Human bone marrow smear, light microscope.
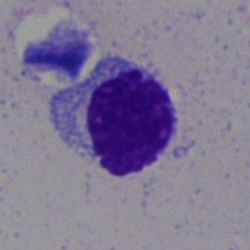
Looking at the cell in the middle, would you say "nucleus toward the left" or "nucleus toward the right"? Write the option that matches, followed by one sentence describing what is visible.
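Nucleus toward the right. The nucleus sits off-centre, pushed toward the right side of the cell.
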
